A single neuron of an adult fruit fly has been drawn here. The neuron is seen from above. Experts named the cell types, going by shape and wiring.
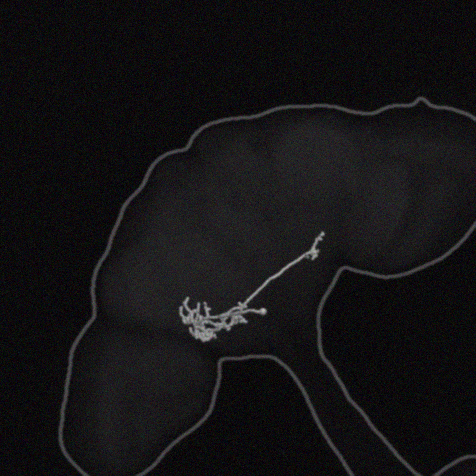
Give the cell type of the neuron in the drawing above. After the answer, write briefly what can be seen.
The cell type is CB4228. Its broad class is central-brain intrinsic neuron. It is in the brain and does not reach the nerve cord. In this view it is wider than it is tall.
